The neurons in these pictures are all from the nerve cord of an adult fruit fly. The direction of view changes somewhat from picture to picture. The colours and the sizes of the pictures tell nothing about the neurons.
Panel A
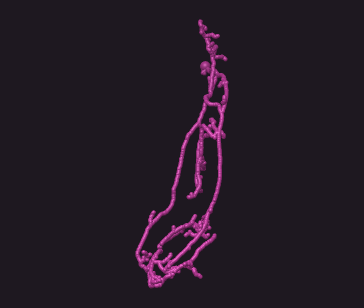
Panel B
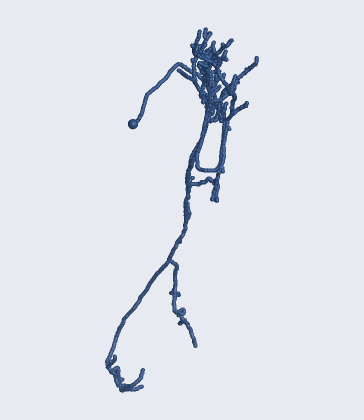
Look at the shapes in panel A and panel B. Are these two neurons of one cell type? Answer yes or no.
no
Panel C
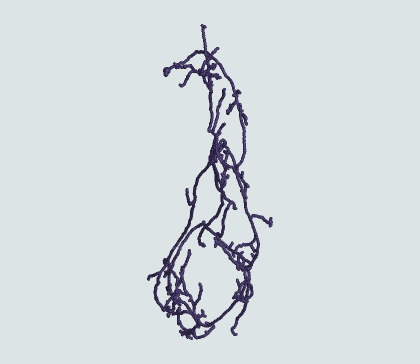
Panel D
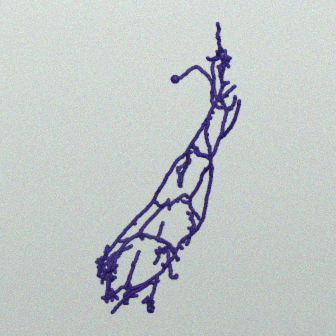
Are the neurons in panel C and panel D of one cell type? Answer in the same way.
yes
